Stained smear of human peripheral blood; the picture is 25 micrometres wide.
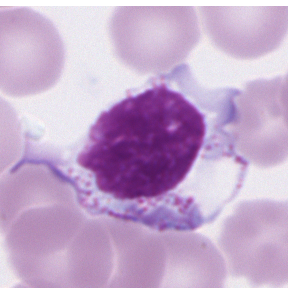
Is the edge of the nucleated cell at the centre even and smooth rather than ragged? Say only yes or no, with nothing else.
No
